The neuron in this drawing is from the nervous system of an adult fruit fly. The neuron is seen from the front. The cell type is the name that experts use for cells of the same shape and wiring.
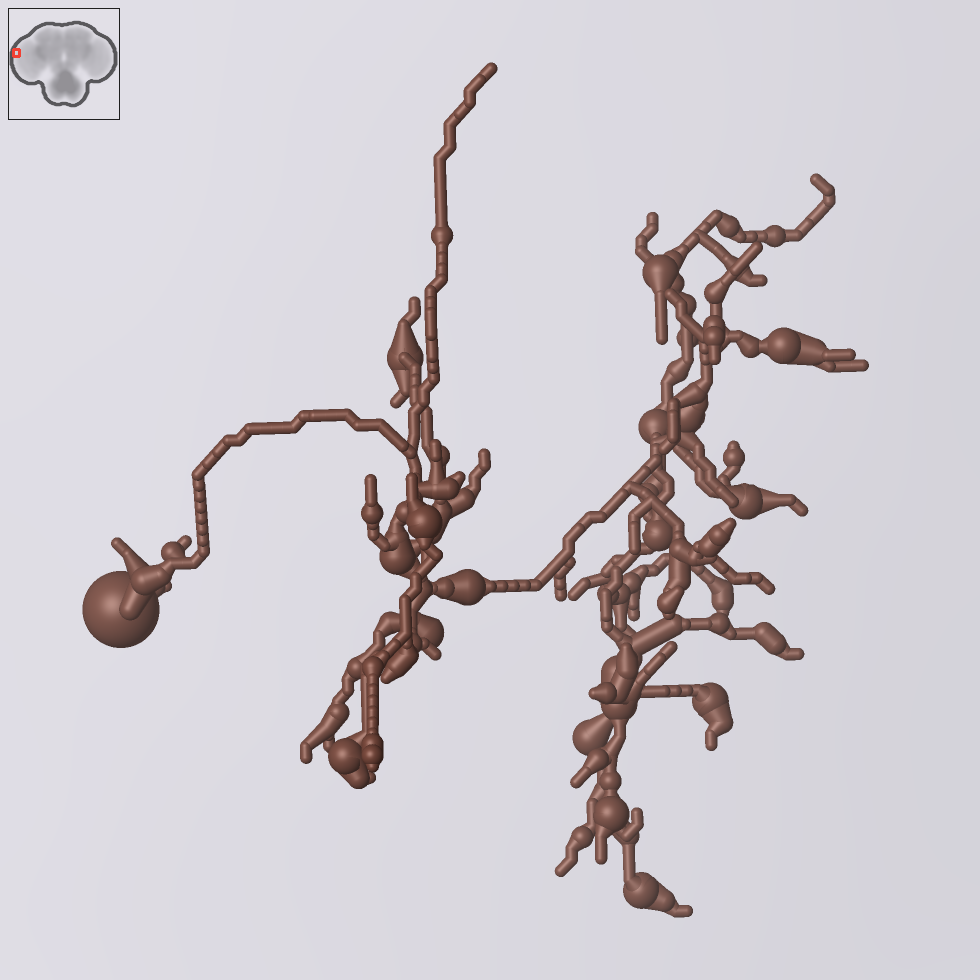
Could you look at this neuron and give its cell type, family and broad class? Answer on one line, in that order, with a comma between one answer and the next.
Dm10, Dm, optic-lobe intrinsic neuron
